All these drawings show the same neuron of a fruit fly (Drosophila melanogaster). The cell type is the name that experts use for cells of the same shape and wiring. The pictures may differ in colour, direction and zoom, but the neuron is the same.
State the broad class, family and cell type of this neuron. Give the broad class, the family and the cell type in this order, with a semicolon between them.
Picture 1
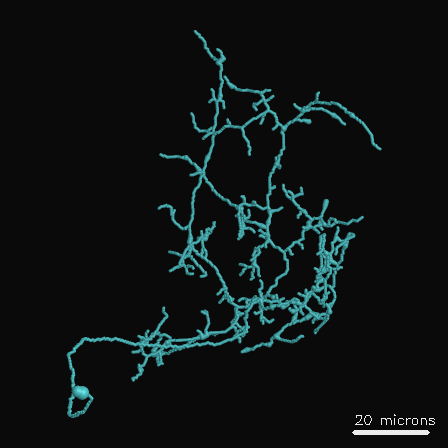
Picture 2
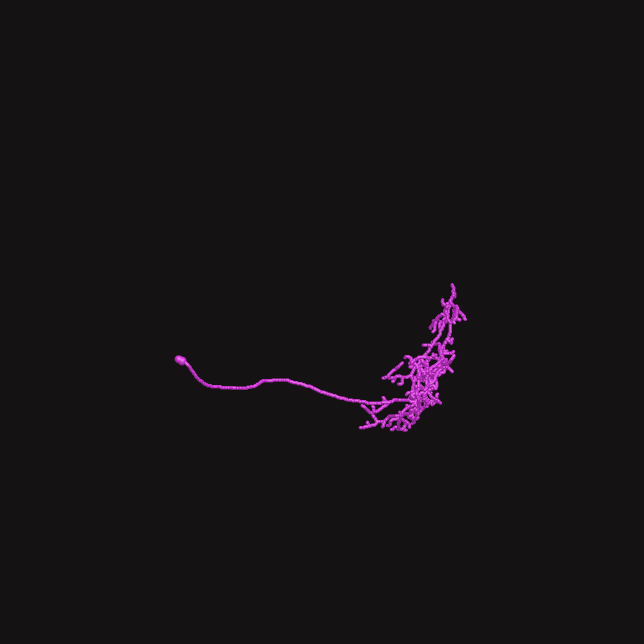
central-brain intrinsic neuron; hemilineage WEDa2; WED024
